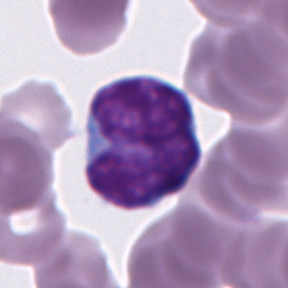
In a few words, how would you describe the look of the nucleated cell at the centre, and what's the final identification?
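The nucleus carries a deep notch on its left side. Cytoplasm is scant, appearing mainly as a small pale blue wedge within that notch. No vacuoles are seen in it. The nucleus takes up about 90% of the cell's area. This is a typical lymphocyte.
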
